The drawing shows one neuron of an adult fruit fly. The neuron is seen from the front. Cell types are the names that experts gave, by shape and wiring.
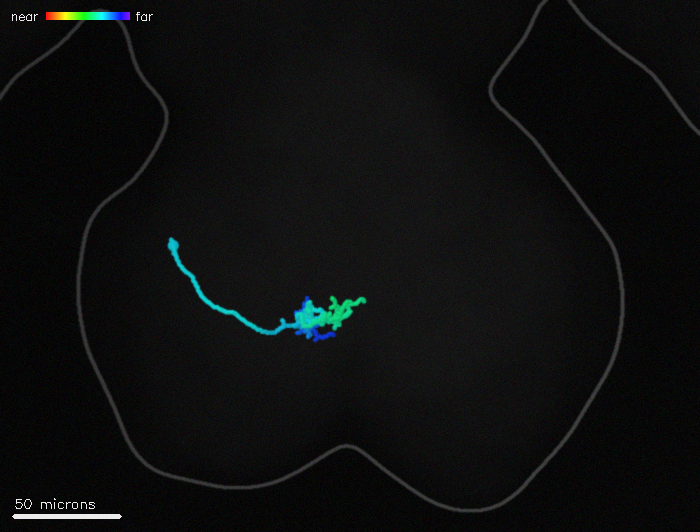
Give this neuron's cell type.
IN09A039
